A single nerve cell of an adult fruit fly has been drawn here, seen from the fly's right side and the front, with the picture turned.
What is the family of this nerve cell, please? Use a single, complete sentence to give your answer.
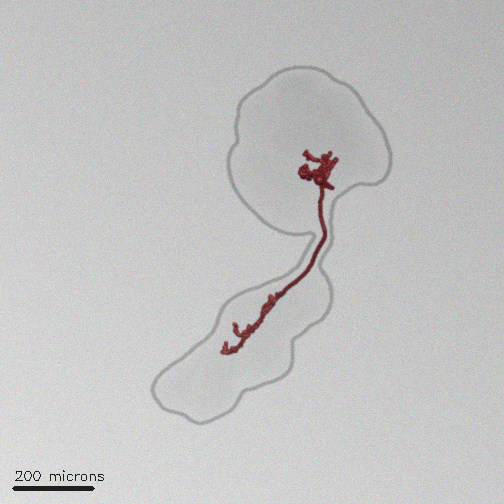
In family terms, the nerve cell is hemilineage LB7.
